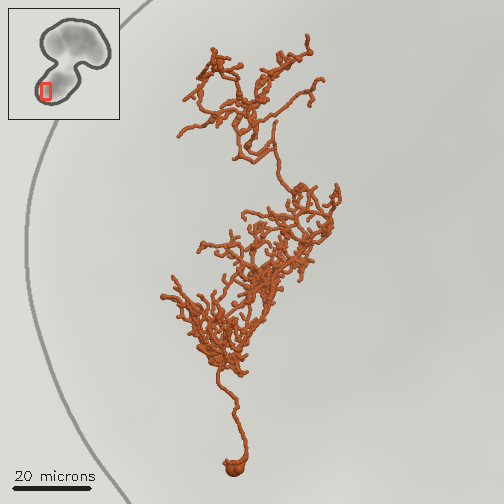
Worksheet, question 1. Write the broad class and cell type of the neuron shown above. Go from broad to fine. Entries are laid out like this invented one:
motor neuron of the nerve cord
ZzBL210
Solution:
nerve-cord intrinsic neuron
INXXX388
